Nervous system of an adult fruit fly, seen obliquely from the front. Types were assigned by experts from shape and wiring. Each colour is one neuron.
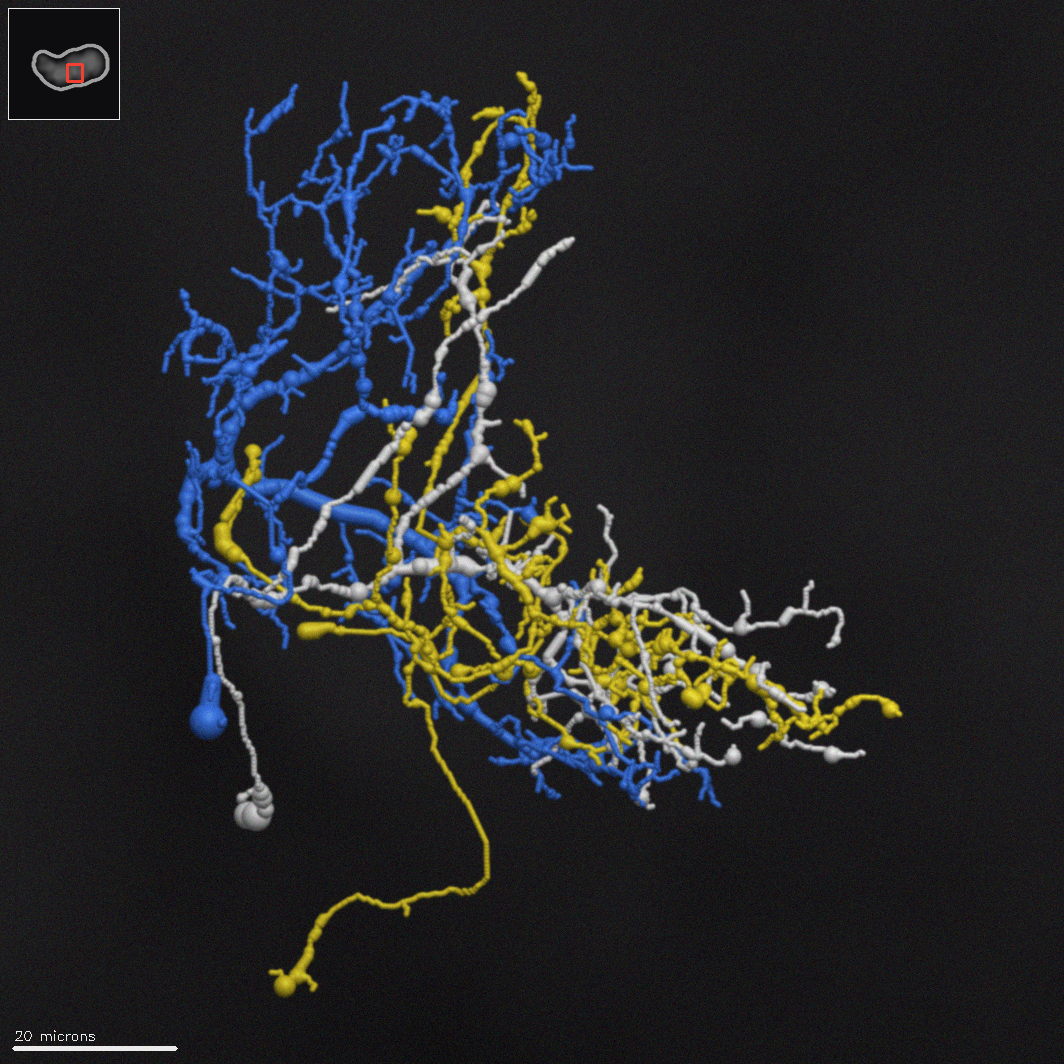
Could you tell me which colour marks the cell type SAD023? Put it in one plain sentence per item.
The colour is yellow.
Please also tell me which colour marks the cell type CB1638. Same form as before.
The colour is white.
